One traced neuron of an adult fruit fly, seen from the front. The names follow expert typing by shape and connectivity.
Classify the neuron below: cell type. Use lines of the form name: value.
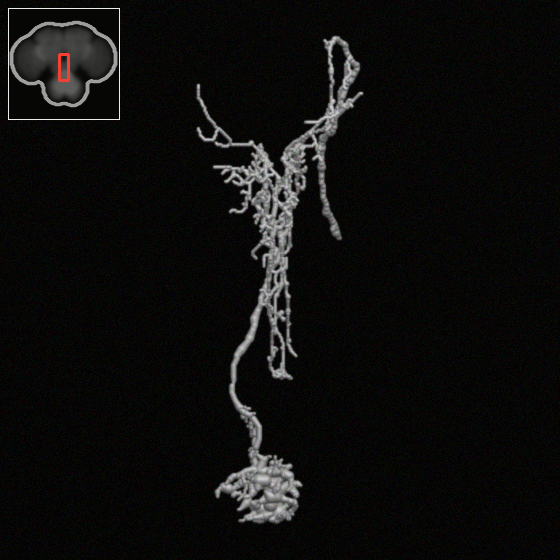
cell type: CAPA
